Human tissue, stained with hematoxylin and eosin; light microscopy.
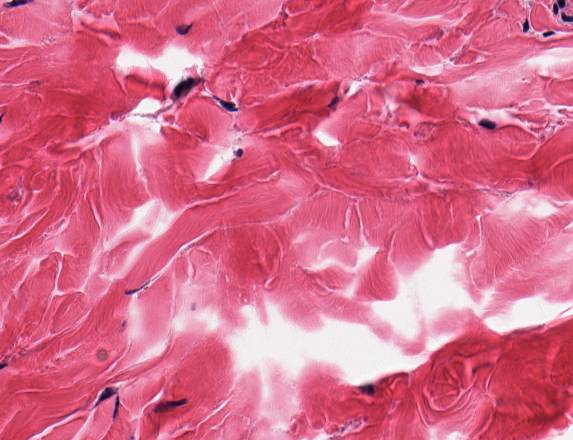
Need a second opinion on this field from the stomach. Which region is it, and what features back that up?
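Dense connective tissue is what this field shows. Its fibre bundles have wavy outlines and fine lengthwise fibrillar lines. Nuclei are sparse, small, dark and elongated, lying at bundle edges and along the clefts between bundles rather than within the fibres, with no distinct cytoplasm around them.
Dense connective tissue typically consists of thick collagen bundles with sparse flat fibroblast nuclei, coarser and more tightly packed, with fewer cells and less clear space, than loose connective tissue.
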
